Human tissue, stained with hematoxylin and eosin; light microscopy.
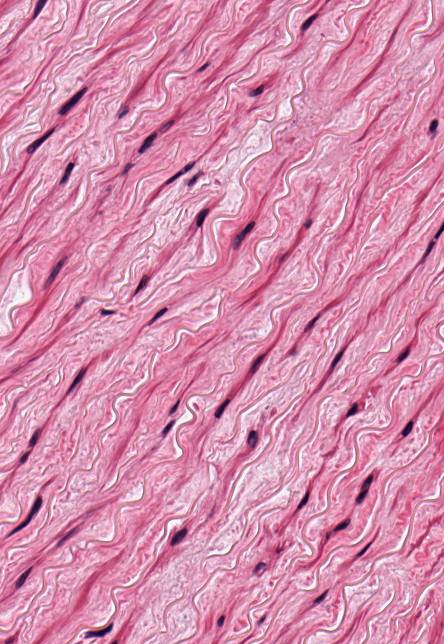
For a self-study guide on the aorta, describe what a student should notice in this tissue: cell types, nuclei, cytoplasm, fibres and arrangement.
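Eosinophilic fibres lying parallel to one another fill the whole field, each crimped into fine wavy undulations along its length. Nuclei are sparse and spread fairly evenly; they are dark, elongated and spindle-shaped, and lie parallel to the fibres.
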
